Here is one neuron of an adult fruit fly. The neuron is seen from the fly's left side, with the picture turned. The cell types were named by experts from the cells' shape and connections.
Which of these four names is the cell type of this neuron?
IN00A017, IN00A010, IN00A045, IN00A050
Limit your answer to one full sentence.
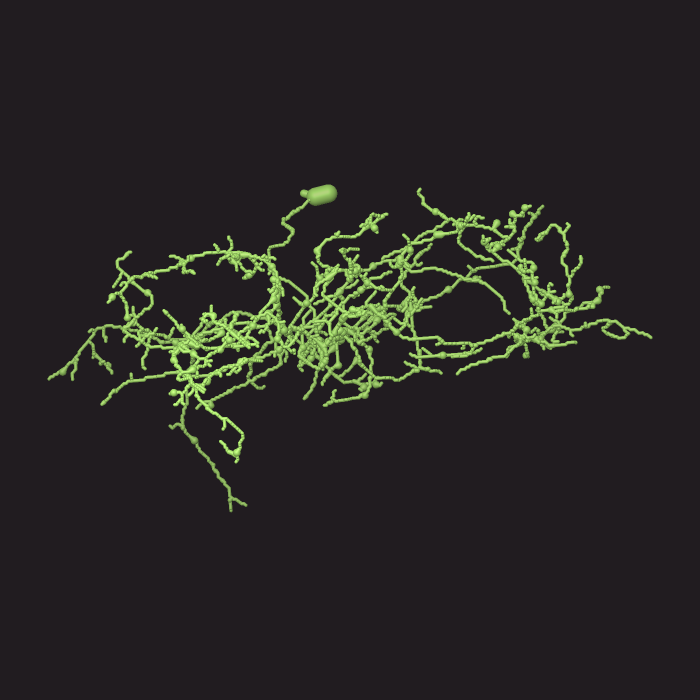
This neuron is recognized as the cell type IN00A045.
